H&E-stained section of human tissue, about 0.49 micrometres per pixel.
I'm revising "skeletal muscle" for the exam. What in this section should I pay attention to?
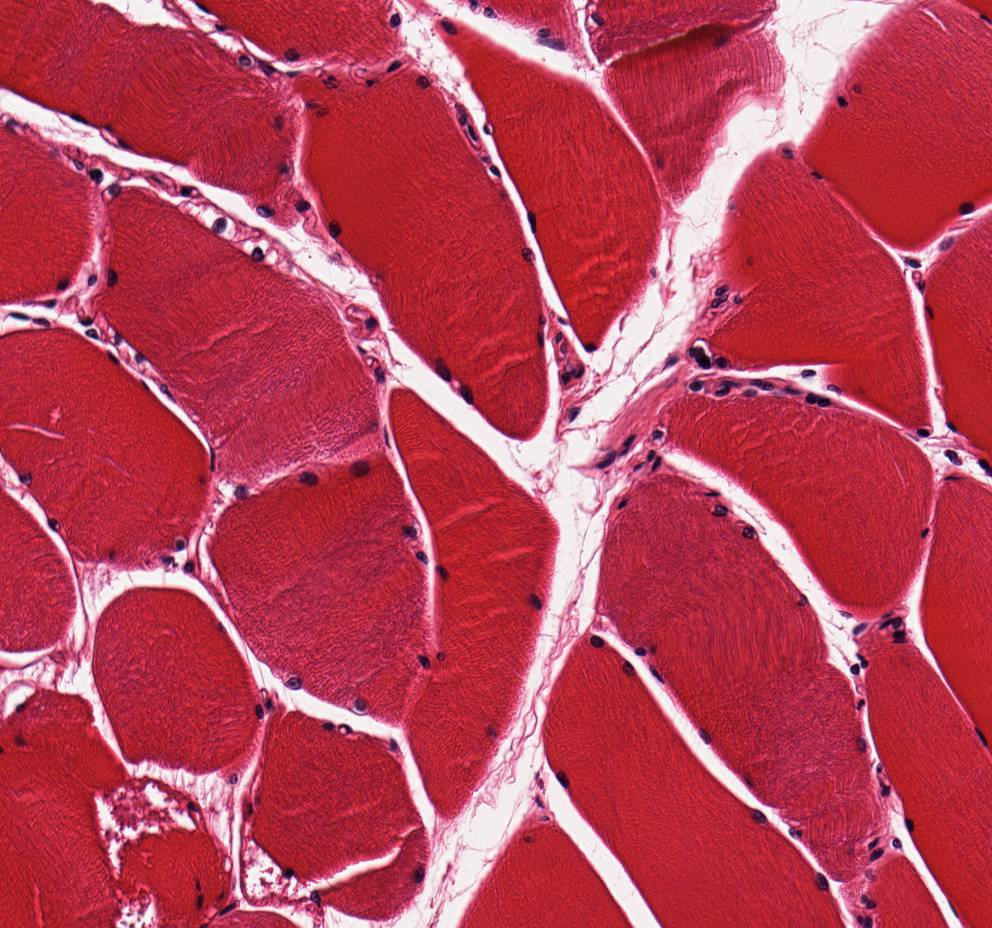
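This section is skeletal muscle. The muscle fibre nuclei are small, dark and flattened and lie at the edges of the fibres, which fits the name.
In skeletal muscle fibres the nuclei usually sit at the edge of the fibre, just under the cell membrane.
Several fibres also show fine wavy lines and striations within their cytoplasm, which likewise fits.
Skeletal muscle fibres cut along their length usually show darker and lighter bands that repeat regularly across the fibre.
Thin strands of connective tissue run between individual fibres and hold scattered small dark elongated nuclei. No fat cells are present anywhere in the field.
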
